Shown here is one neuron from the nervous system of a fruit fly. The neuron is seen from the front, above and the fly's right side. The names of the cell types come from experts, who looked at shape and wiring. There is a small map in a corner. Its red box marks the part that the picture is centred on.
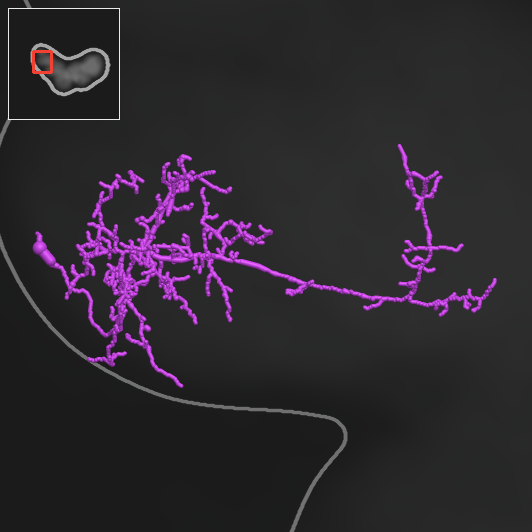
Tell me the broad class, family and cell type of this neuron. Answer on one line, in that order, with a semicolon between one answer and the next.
nerve-cord intrinsic neuron; hemilineage 13A; IN13A074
